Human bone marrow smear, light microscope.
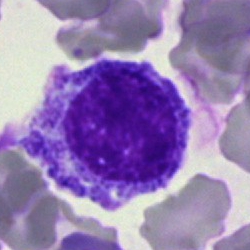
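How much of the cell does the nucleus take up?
Most of it, as far as I can tell.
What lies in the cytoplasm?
Coarse dark purple granules, and between them the cytoplasm is pale lilac.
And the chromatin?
Deep purple across the whole nucleus.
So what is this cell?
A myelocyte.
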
